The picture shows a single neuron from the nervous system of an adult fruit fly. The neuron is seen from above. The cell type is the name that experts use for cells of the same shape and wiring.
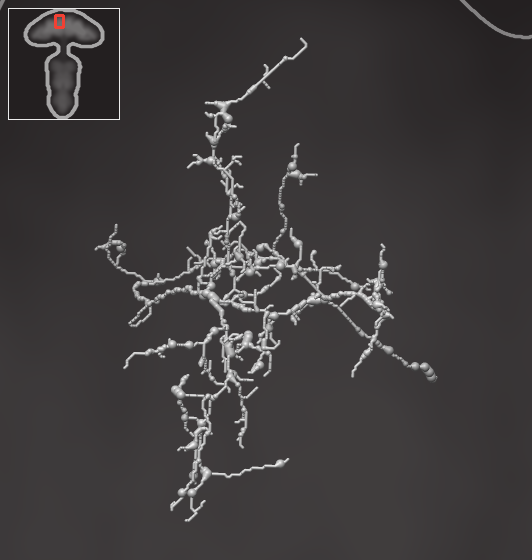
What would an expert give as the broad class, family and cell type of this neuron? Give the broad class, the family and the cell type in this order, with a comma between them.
central-brain intrinsic neuron, hemilineage CREa2_ventral, CB3523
